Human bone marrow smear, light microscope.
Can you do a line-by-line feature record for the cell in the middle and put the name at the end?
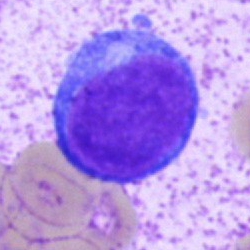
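Nucleus: sitting toward the lower right, I'd say
Cytoplasm rim: widest at the upper left, then
Cytoplasm colour: deep blue
Pale patch: clear, at the top, beside the nucleus
Edge: one small rounded bleb off the top
Name: blast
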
